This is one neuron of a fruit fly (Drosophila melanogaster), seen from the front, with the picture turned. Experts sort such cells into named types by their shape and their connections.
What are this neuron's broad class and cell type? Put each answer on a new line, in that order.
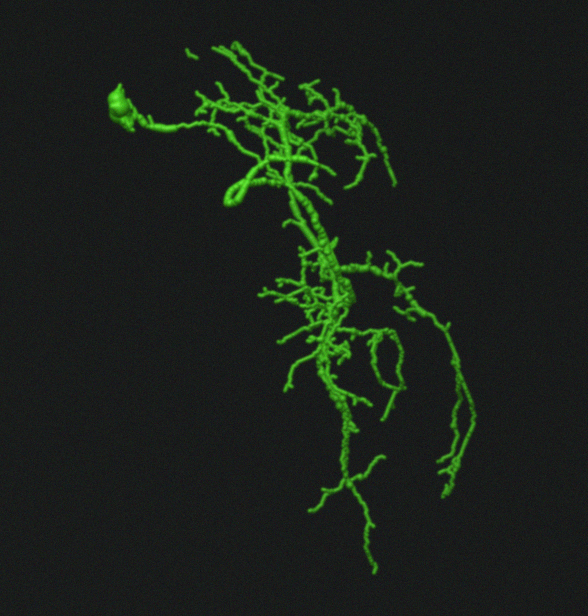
motor neuron of the brain
MN3M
